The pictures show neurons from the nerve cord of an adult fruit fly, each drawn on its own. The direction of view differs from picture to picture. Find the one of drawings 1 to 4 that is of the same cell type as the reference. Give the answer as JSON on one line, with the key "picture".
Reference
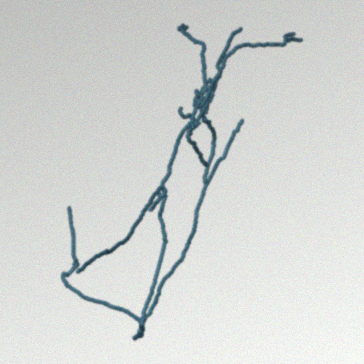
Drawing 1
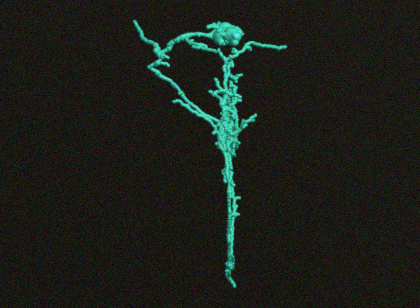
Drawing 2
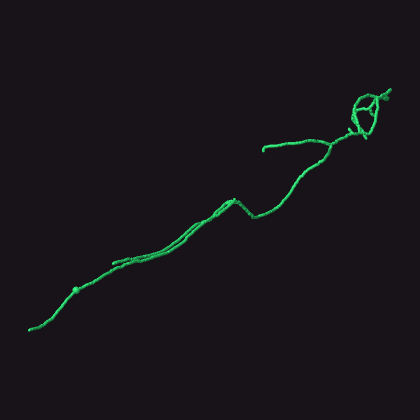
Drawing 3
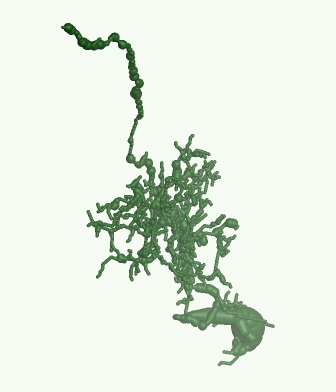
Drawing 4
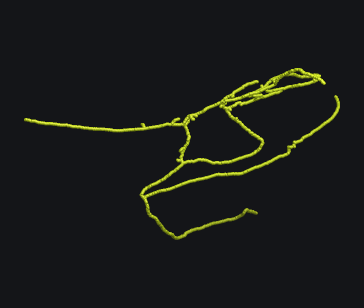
{"picture": 4}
